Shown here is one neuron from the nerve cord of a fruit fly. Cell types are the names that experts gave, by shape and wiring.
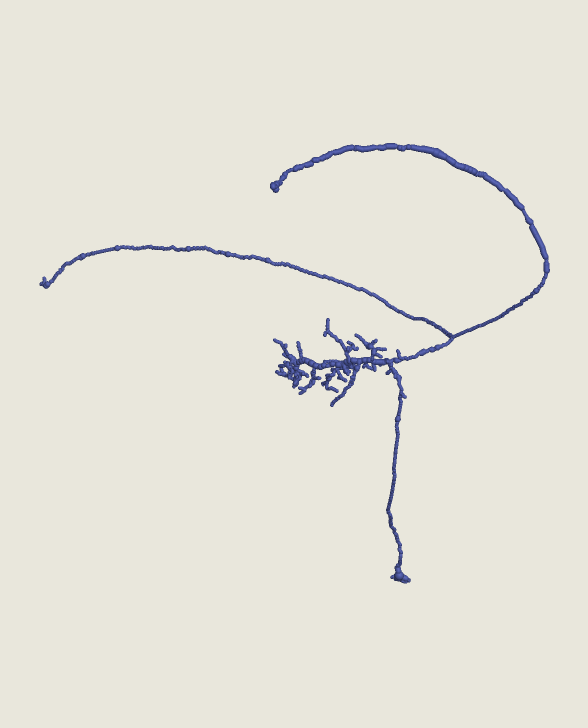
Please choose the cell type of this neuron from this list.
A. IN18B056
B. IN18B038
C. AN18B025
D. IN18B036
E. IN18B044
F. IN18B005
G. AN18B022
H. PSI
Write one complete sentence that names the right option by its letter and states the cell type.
For the neuron, the cell type is IN18B044, which is option E.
